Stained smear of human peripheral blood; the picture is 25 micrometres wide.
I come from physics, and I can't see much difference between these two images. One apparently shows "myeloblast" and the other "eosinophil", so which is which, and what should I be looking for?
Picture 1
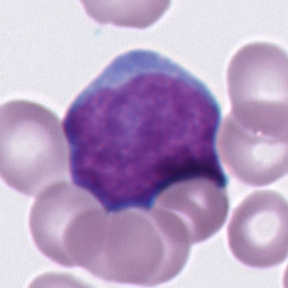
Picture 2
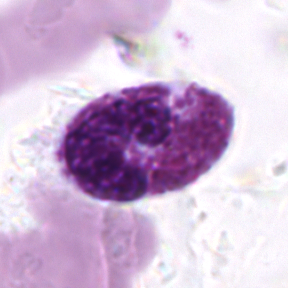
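Picture 1 shows a myeloblast; picture 2 shows an eosinophil. The myeloblast has an angular outline with fairly straight edges meeting at corners, and red cells press against its lower border, denting it. The eosinophil, by contrast, is oval and wider from side to side than from top to bottom.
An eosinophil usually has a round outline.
In the myeloblast, the nucleus is a single unlobed mass that fills most of the cell.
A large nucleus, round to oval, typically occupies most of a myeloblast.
Its cytoplasm is scant, a narrow cap lying mainly along the upper edge, and contains neither granules nor vacuoles. In the eosinophil, the chromatin is dark purple and gathered into coarse clumps. Pale, ragged material borders the eosinophil on its left side, and pale pink cells without nuclei lie to the upper left and lower left.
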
